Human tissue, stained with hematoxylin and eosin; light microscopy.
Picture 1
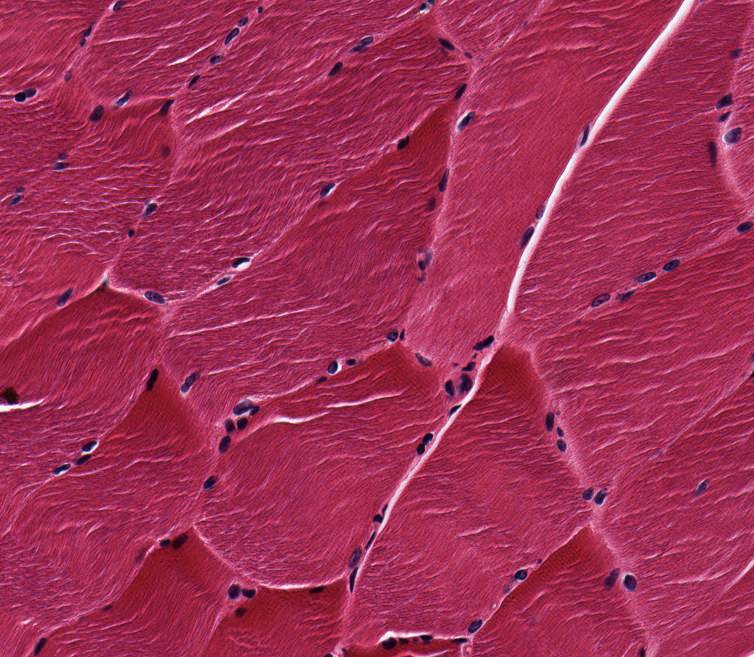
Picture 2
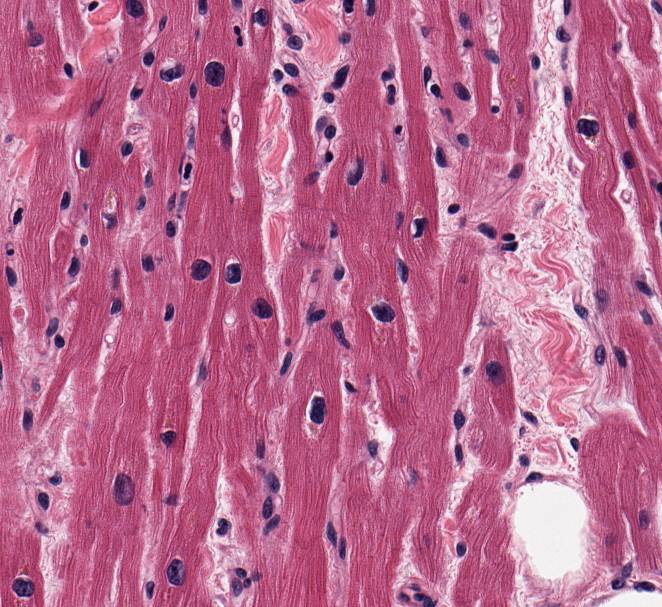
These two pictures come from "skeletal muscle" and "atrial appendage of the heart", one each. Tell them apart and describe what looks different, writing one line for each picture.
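Picture 1 shows tissue from the skeletal muscle. The nuclei lie at the periphery of the fibres, along their borders.
Picture 2 shows tissue from the atrial appendage of the heart. The muscle cell nuclei lie in the centre of the fibres.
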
